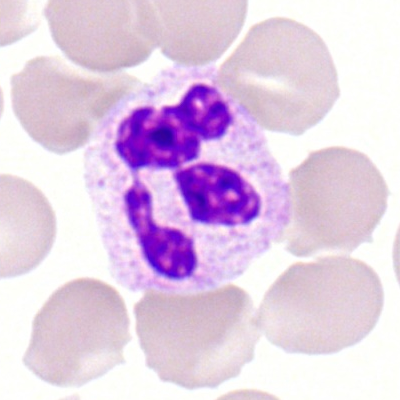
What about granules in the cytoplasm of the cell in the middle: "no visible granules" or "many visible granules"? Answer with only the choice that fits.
Many visible granules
